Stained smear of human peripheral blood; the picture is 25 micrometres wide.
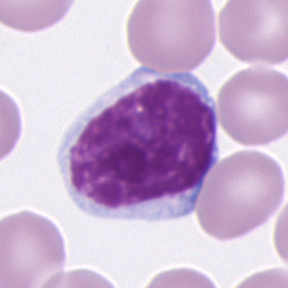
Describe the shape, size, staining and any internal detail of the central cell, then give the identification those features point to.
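Cytoplasm: pale blue, a narrow rim only, wider at lower left than at right. Chromatin: dark purple, coarsely clumped. Nucleus: oval, about 14 by 10 micrometres. Identification: typical lymphocyte.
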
